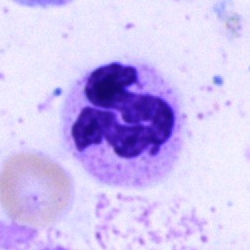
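Segmented neutrophil at the centre of this stained bone marrow smear: a round, smooth outline, dark purple chromatin in coarse clumps, and pale pinkish-lilac cytoplasm holding small purple-pink granules.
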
